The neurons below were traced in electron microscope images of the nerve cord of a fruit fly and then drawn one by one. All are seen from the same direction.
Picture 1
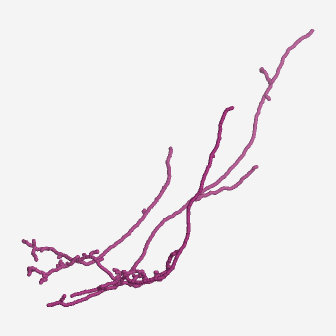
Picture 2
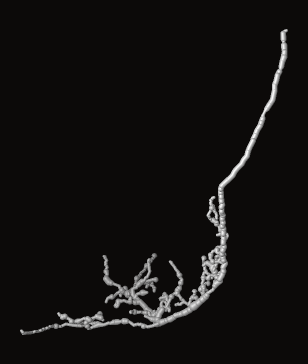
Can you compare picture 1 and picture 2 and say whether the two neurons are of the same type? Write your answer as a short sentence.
They are of different cell types.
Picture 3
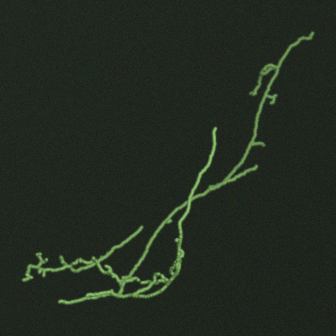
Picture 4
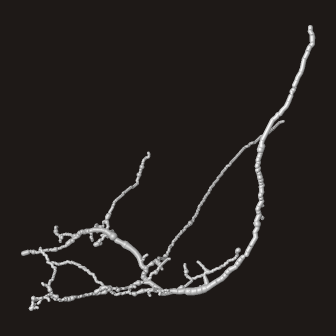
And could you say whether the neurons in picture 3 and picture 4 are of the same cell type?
They are of different cell types.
